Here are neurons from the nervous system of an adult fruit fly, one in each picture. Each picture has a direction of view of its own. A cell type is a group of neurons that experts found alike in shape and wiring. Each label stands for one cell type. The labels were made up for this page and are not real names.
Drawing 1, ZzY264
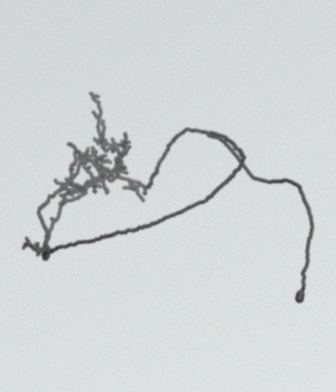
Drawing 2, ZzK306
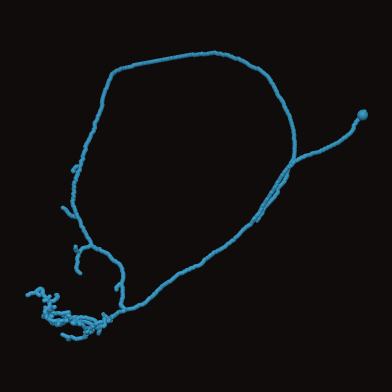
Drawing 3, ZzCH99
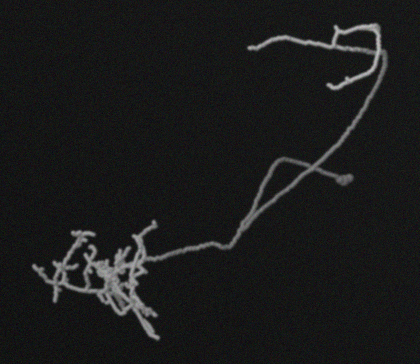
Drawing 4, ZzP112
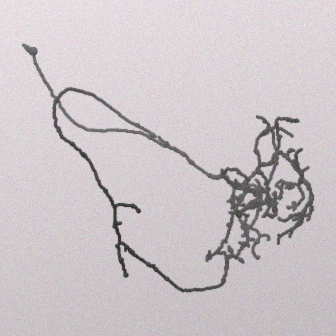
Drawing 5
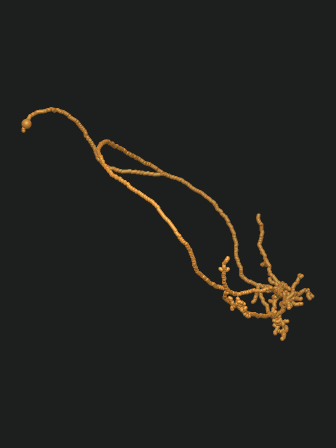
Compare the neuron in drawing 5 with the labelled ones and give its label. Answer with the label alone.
ZzY264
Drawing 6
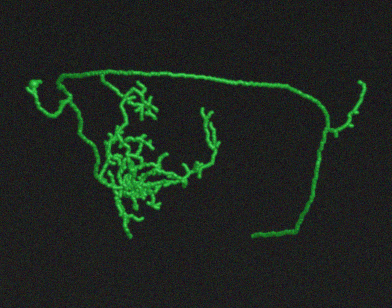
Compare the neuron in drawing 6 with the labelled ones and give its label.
ZzCH99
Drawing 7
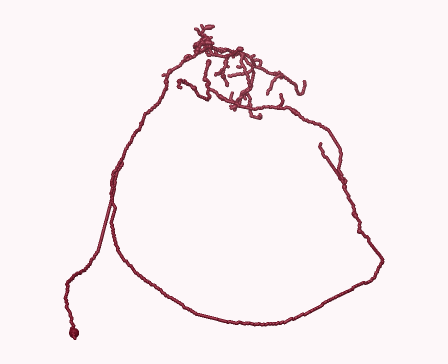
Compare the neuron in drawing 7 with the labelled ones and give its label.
ZzK306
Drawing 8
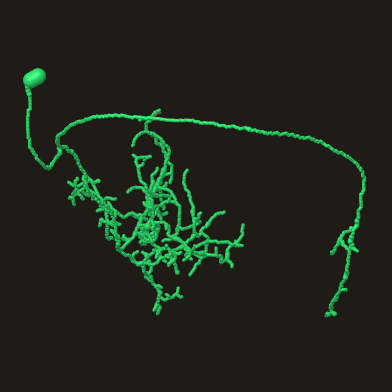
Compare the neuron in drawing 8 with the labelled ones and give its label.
ZzP112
